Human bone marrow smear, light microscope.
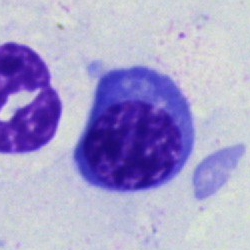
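Erythroblast, the cell in the middle of a stained human bone marrow smear. Its outline looks rounded, the edge smooth. The nucleus, I notice, sits off-centre toward the bottom. Deep blue cytoplasm, and no granules that I can see.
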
